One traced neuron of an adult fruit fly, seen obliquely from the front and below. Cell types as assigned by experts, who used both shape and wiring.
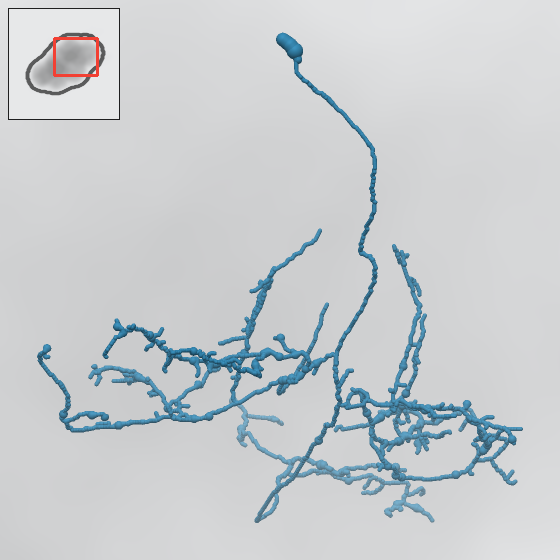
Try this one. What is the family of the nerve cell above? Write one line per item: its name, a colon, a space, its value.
family: hemilineage 09B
